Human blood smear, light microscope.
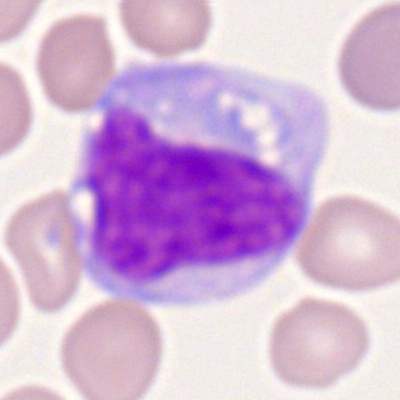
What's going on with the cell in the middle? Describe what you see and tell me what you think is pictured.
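Look first at the nucleus: it is irregular, and its upper border is uneven and notched. It sits in the lower part of the cell, so a wider band of cytoplasm lies above it. That cytoplasm is a pale greyish blue. Up in its upper right, you can find several small clear vacuoles clustered together. This cell is a monocyte.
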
